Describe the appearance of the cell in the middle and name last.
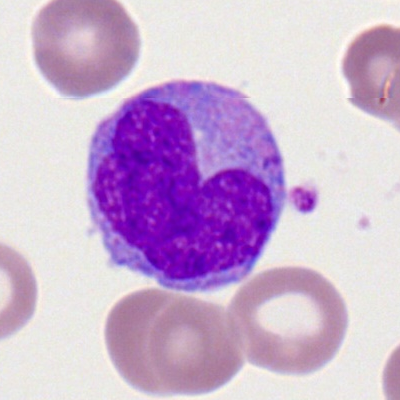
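Deep notch from the top gives the nucleus a kidney or heart shape. Chromatin dark purple and clumped, with small pale gaps. Fine pinkish-lilac granules scattered through the cytoplasm. Small clear spot in the cytoplasm within the nuclear notch. Monocyte.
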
